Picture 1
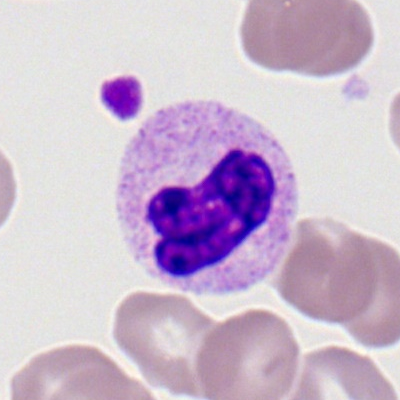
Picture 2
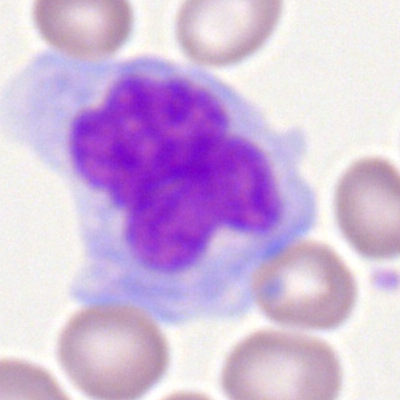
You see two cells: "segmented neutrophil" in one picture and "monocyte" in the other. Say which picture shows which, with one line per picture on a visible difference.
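Picture 1: segmented neutrophil. Fine lilac-pink granules are spread evenly through the cytoplasm.
Picture 2: monocyte. No distinct granules are visible in the cytoplasm.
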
